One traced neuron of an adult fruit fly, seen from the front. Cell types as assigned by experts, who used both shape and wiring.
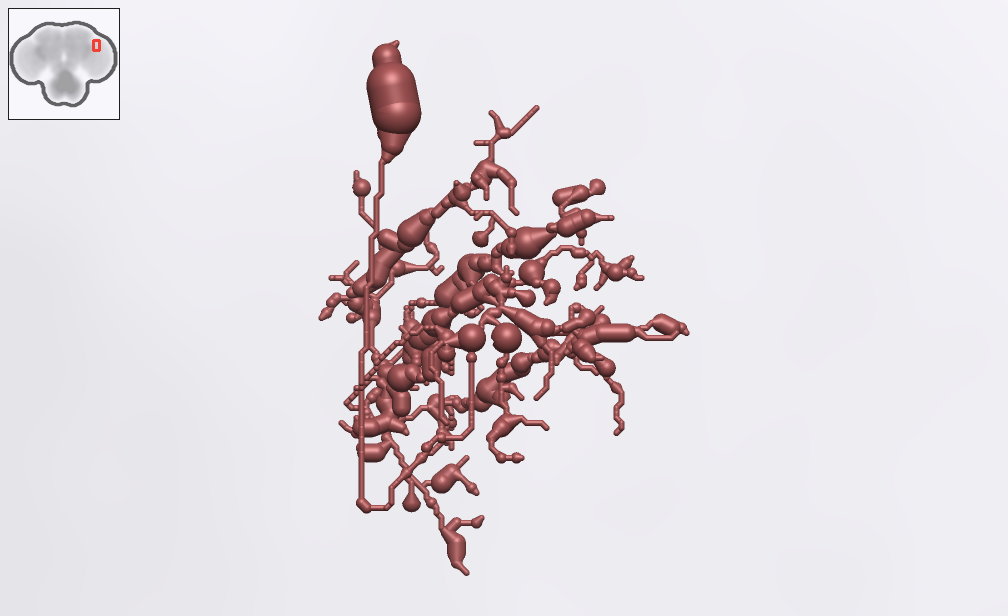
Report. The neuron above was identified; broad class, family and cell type: optic-lobe intrinsic neuron; Dm; Dm9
